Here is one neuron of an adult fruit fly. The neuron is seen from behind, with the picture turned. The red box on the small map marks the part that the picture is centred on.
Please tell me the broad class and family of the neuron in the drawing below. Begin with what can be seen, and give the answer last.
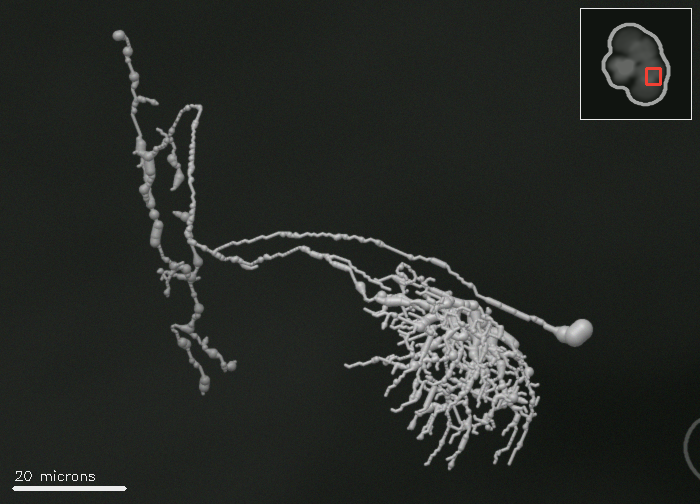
By the scale bar it is about 85 microns wide in this view. The picture shows dozens of branch ends. Its broad class is visual projection neuron. Its family is hemilineage VPNp3.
